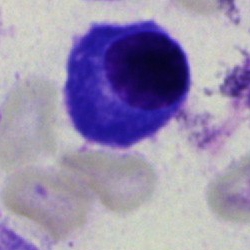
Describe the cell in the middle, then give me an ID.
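First, the outline: roughly oval, with a mostly smooth edge. Second, the nucleus: off-centre, toward the upper right. Third, the cytoplasm: abundant, deep blue, without distinct granules. Last, the name: plasma cell.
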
